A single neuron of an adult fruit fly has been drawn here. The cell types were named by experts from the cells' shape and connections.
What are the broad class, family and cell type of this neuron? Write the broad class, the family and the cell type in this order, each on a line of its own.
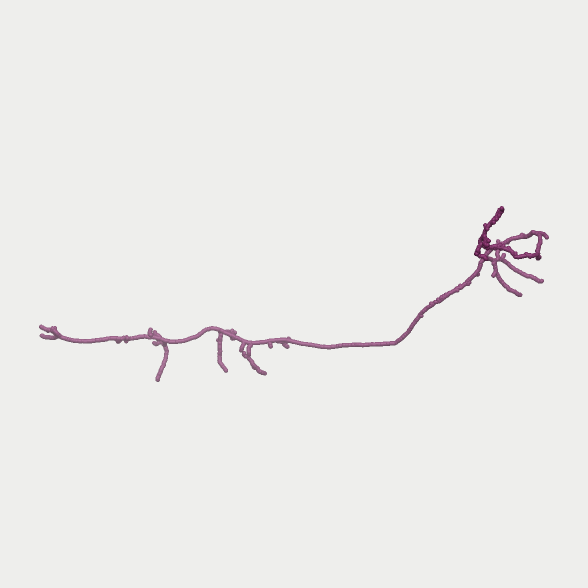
descending neuron
DNb
DNb06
